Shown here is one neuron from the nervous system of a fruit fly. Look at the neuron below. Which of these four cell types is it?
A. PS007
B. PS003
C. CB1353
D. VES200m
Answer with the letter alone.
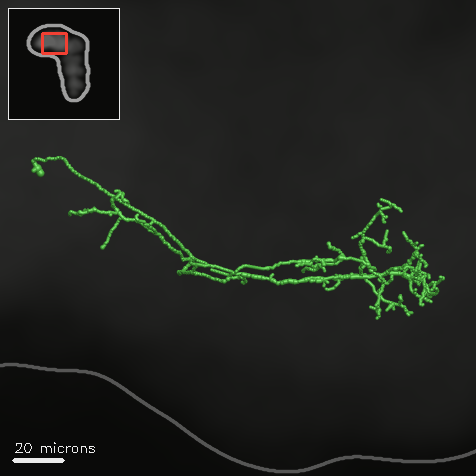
A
